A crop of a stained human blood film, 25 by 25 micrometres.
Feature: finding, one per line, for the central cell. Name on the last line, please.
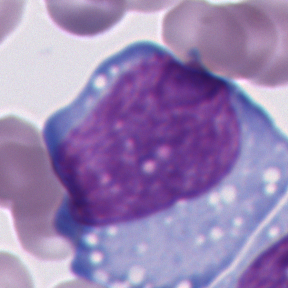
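Outline: irregular and angular, not round.
Nucleus: one big unlobed mass.
Chromatin: fine and lacy, not coarsely clumped.
Vacuoles: lots of small round clear ones in the cytoplasm.
Verdict: myeloblast.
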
